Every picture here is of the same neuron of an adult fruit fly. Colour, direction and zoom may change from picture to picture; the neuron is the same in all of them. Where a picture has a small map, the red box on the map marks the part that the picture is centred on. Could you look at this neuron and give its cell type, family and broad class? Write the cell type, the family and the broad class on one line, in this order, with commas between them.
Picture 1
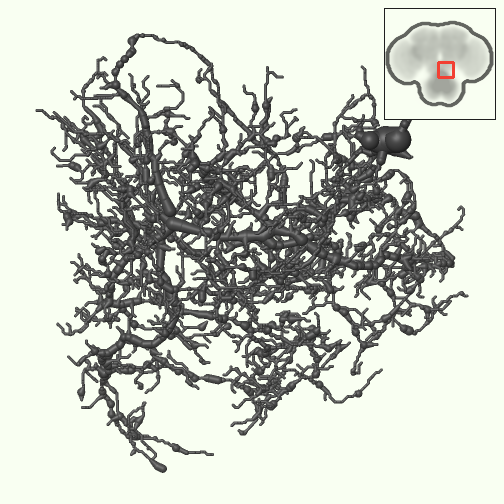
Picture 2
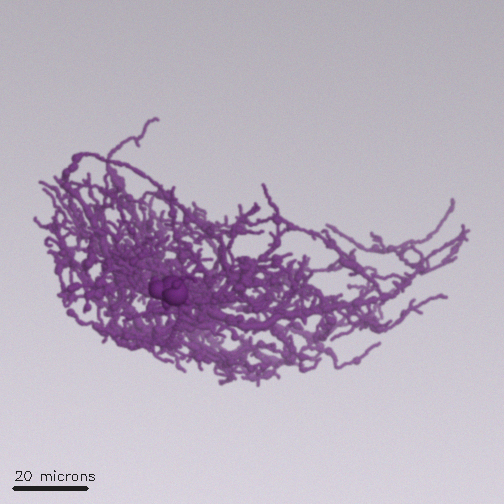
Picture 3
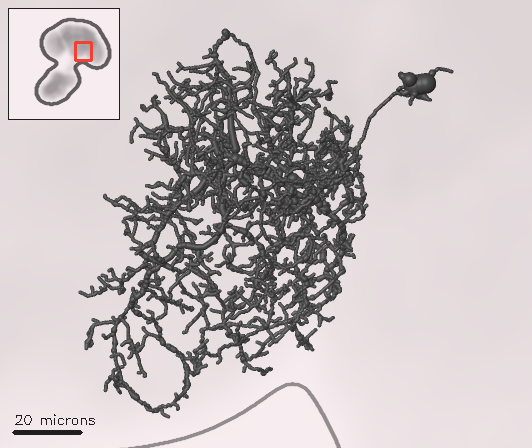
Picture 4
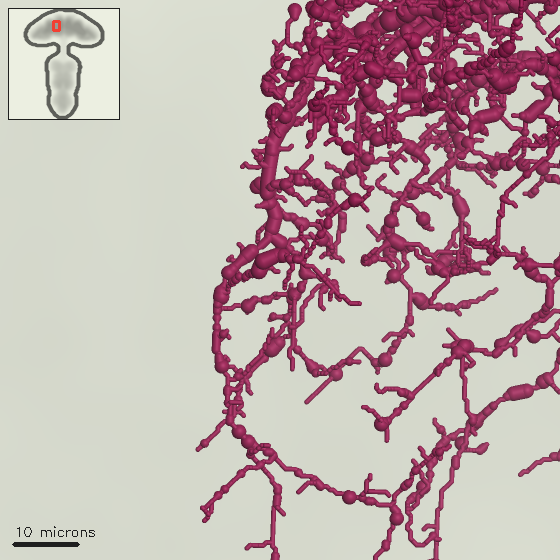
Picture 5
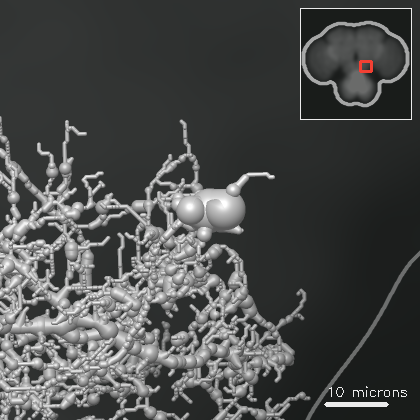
GNG088, hemilineage TRdm, central-brain intrinsic neuron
